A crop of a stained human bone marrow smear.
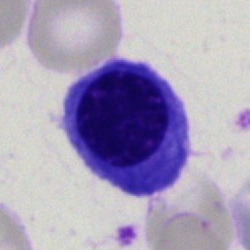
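Erythroblast in a stained human bone marrow smear, the cell in the middle. Its outline is roughly round to slightly oval, with a somewhat uneven edge. The cytoplasm is deep blue and contains no vacuoles. The cytoplasmic rim is wider on the lower right side than on the upper left.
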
